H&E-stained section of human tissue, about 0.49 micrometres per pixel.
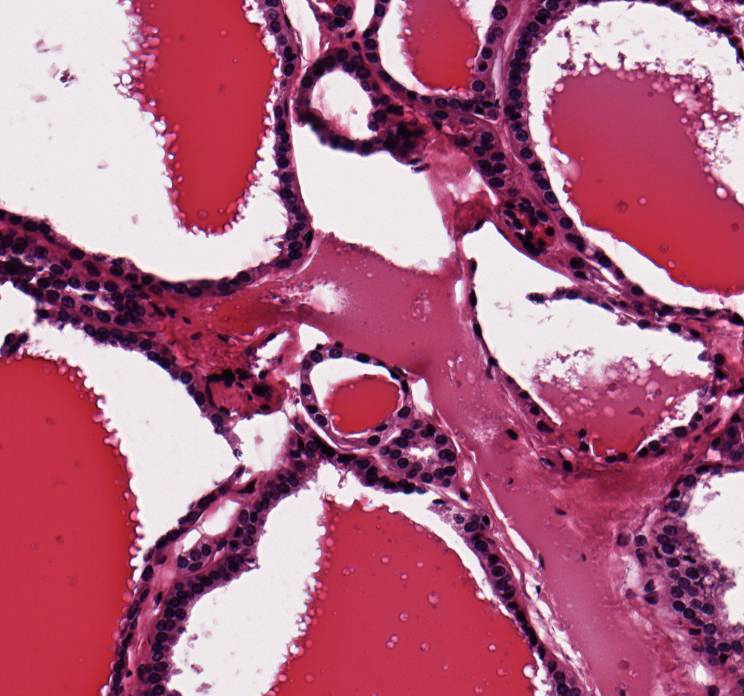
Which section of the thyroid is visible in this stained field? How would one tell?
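I'd name this thyroid follicle. Mostly I see large, irregular, dilated spaces parted by narrow strands, each filled with homogeneous, bright red, eosinophilic material.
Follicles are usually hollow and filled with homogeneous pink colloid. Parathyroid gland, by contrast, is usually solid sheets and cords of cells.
Wide white clefts separate the red material from the epithelial lining in most spaces. A pale pink, sparsely cellular, amorphous band of stroma runs from the centre toward the lower right.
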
